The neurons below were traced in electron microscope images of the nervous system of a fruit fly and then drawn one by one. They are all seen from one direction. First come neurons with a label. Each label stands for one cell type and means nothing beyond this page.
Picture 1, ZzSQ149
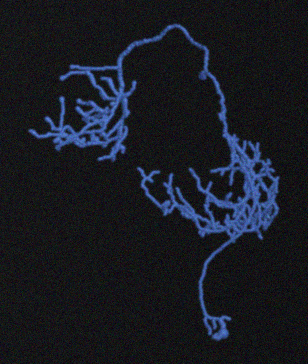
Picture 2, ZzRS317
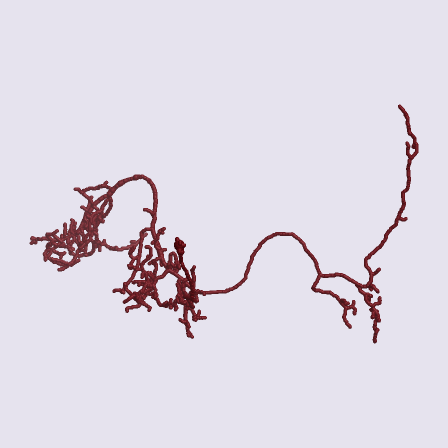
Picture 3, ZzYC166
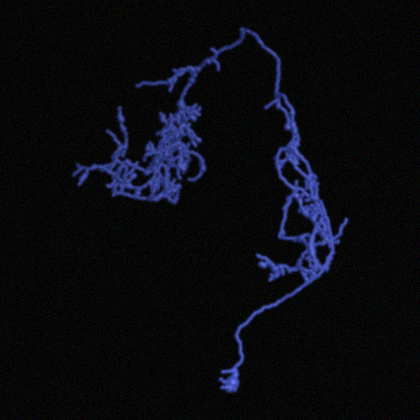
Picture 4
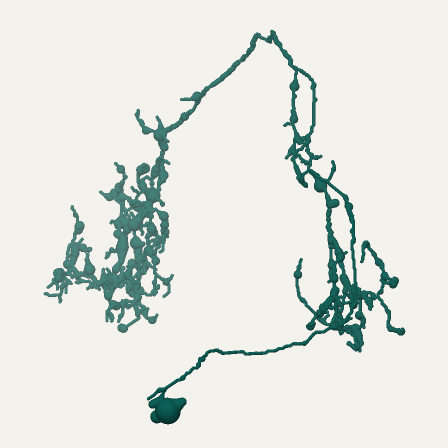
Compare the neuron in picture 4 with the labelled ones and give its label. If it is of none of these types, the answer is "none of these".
ZzYC166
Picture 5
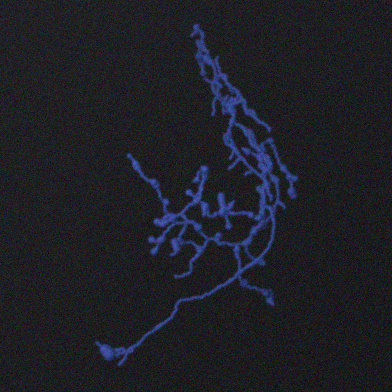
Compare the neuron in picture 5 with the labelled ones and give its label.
none of these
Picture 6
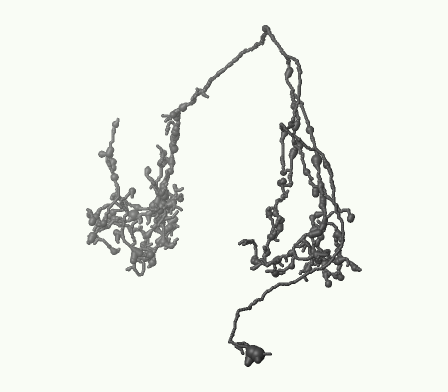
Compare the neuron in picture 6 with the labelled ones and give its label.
ZzYC166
